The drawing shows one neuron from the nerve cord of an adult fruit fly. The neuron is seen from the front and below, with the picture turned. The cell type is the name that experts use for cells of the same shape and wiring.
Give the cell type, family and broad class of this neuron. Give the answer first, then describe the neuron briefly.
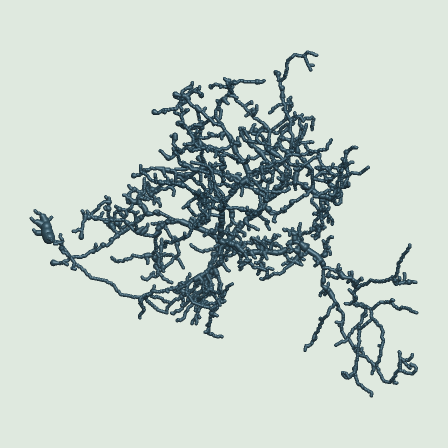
The cell type is IN21A020. The family is hemilineage 21A. This is a nerve-cord intrinsic neuron. The picture shows more than a hundred branch ends. As drawn here it is about as wide as it is tall.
